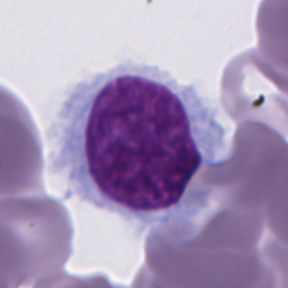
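Hairy cell from a stained peripheral blood smear, its cytoplasmic edge fuzzy with fine, short hair-like projections. The rim of cytoplasm is wider to the left of the nucleus than to the right. No coarse granules are present in the cytoplasm, and no distinct nucleoli are visible in the nucleus.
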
